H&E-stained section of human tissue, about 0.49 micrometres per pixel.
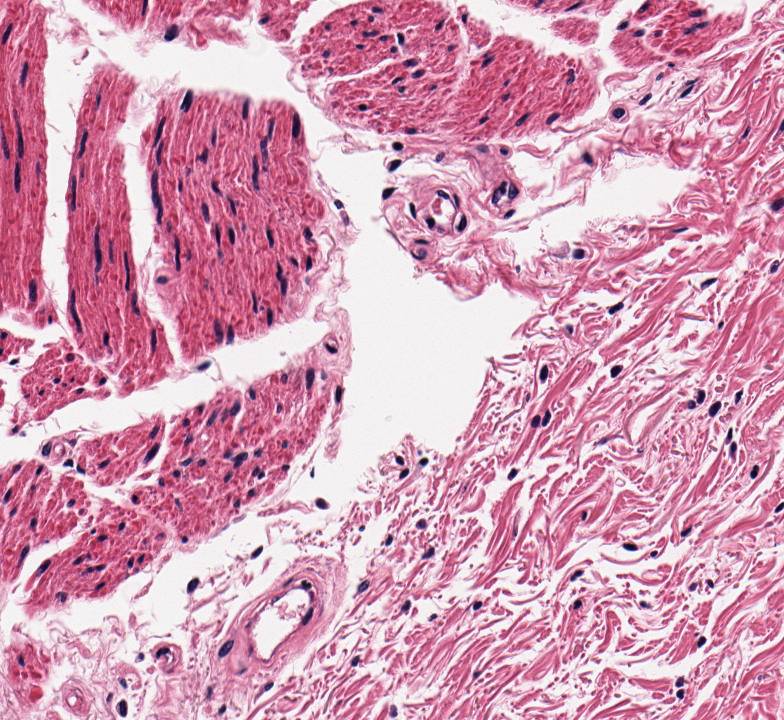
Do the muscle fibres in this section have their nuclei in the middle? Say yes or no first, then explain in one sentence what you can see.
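Yes. The smooth muscle nuclei are elongated and cigar-shaped and lie in the centre of the cells.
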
